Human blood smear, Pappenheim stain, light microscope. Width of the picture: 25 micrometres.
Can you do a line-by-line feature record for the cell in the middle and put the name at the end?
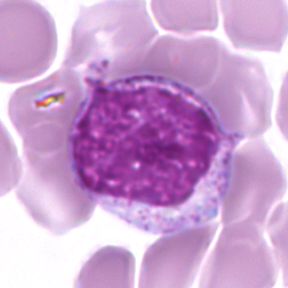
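Chromatin: finely granular, stippled with small pale spots, not coarsely clumped
Nucleus: fills most of the cell
Cytoplasm: narrow rim, widest at the lower side
Granules: fine, purple-red, scattered below the nucleus
Margin: small irregular tag at the upper left
Name: myelocyte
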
